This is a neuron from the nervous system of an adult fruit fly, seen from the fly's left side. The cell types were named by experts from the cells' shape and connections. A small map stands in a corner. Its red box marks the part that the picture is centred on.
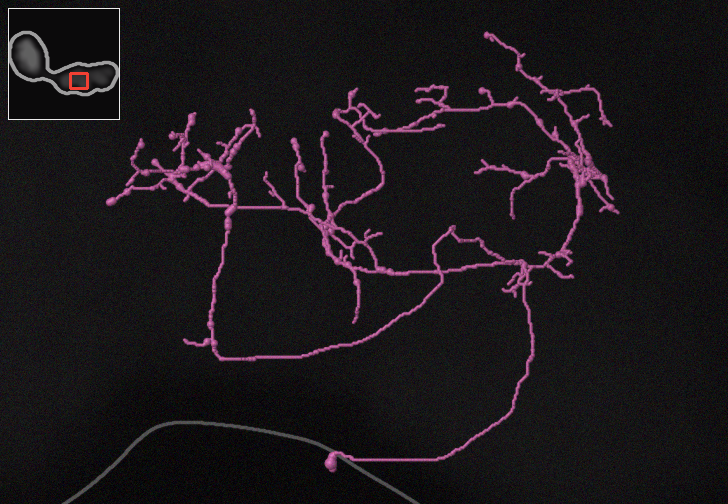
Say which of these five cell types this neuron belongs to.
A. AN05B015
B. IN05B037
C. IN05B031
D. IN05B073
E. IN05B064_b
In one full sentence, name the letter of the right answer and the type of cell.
Among the options, D names the cell type of the neuron, namely IN05B073.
